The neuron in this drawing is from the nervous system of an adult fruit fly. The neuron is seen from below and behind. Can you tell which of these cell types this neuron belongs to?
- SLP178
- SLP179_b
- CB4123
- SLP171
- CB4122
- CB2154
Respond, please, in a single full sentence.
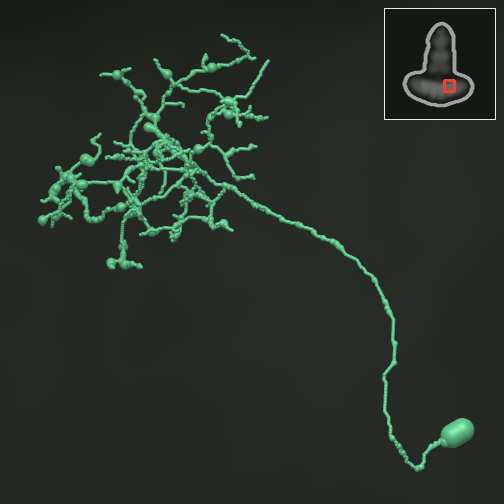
For this neuron, the cell type is CB2154.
